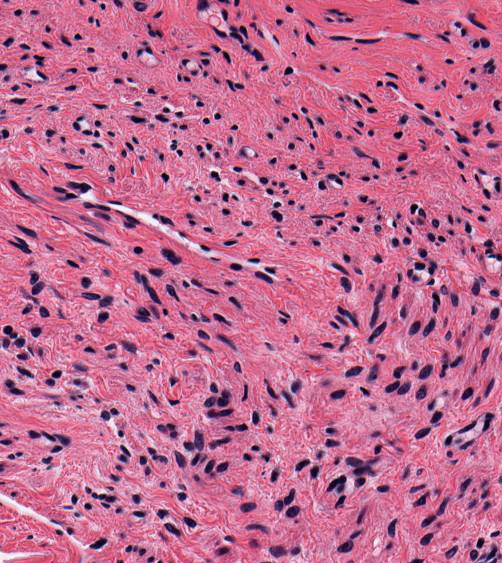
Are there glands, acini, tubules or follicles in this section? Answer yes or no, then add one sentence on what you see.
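No. No epithelium or glands are present anywhere in the field.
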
